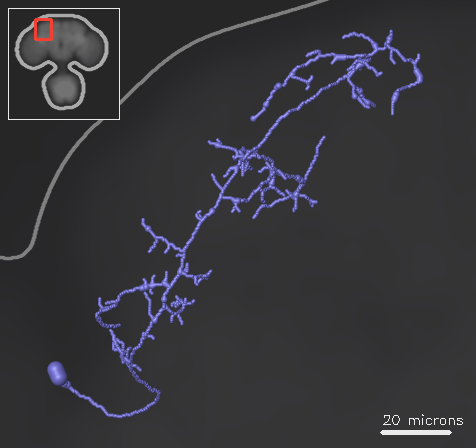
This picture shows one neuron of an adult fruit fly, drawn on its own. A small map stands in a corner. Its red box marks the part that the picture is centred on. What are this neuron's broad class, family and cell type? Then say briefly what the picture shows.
It is a central-brain intrinsic neuron. The family is hemilineage LHa3. The cell type is CB1333. The cell body is at the lower left of the picture. From top to bottom in the picture it spans about 120 microns. The picture shows dozens of branch ends.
